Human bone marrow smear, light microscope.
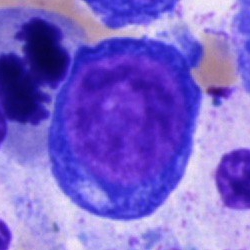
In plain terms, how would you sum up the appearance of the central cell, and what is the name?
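The chromatin is fine and evenly dispersed, without clumping. Cytoplasm forms only a narrow rim around the nucleus and stains deep blue. No distinct granules are present in the cytoplasm. This cell is a proerythroblast.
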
